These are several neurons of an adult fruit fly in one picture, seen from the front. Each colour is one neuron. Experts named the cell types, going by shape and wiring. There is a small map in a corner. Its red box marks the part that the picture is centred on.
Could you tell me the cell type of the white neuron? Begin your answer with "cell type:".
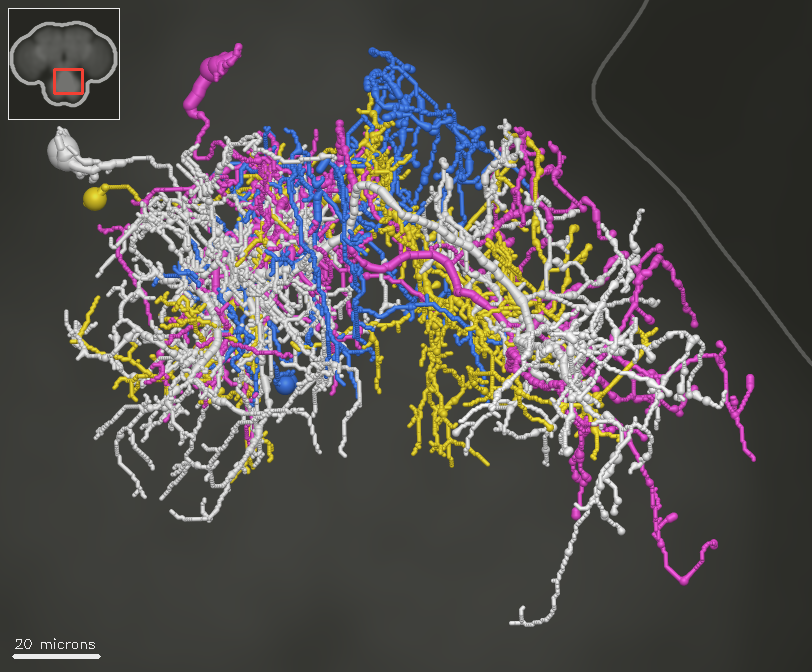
cell type: IN18B009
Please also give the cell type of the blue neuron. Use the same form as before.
cell type: IN13B103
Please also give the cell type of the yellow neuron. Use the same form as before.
cell type: INXXX270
